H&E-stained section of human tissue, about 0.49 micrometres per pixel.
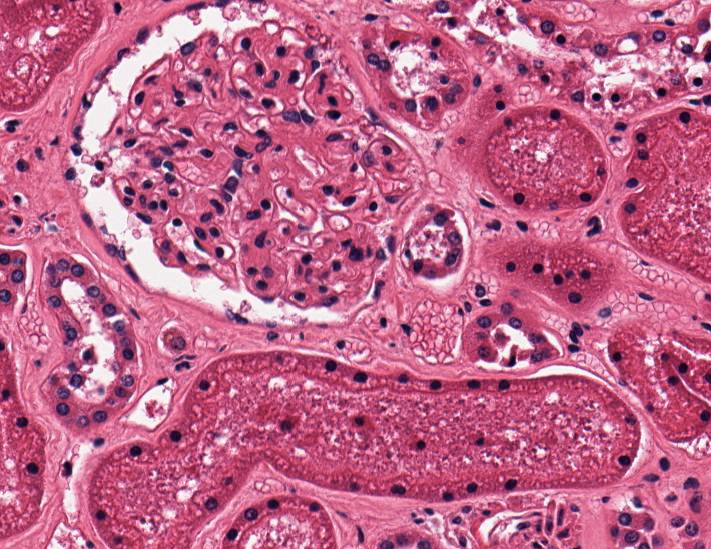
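Renal cortex: a single glomerulus, upper left; a long tubule cut lengthwise crossing the lower half horizontally; cuboidal cells lining tubules with open clear lumens at the left edge; small clusters of cells with clear, finely bubbly cytoplasm just right of and below the glomerulus.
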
